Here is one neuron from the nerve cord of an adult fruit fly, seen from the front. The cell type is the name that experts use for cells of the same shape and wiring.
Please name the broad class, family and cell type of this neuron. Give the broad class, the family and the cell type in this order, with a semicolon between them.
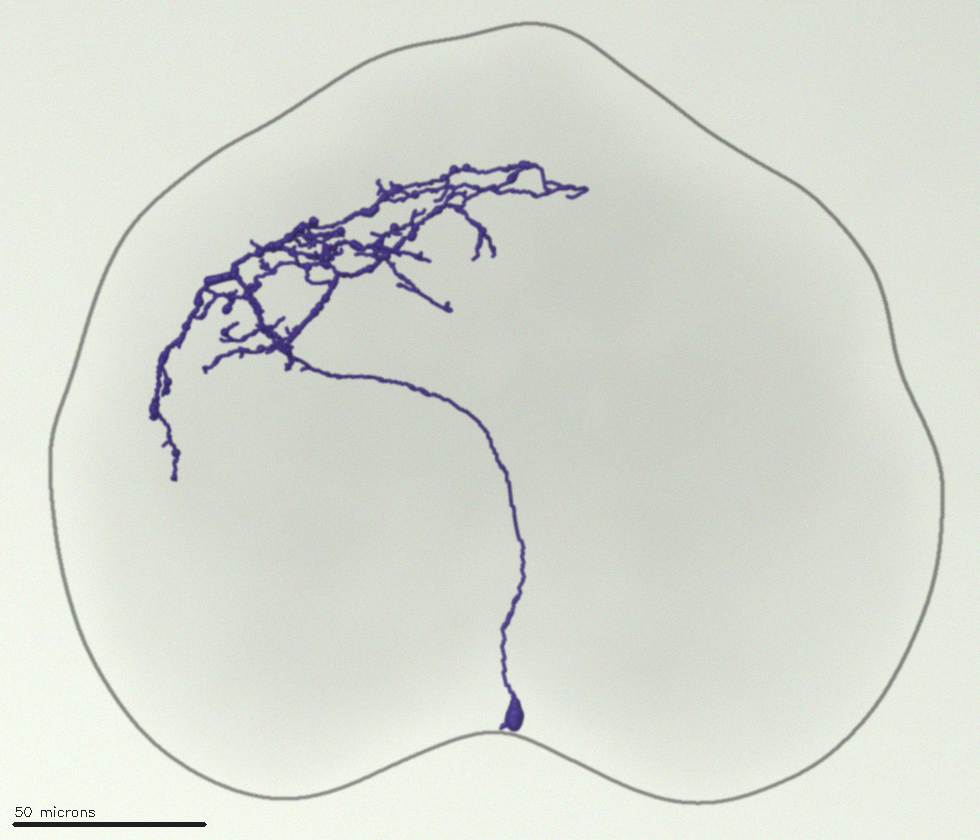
nerve-cord intrinsic neuron; hemilineage 06B; IN06B066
